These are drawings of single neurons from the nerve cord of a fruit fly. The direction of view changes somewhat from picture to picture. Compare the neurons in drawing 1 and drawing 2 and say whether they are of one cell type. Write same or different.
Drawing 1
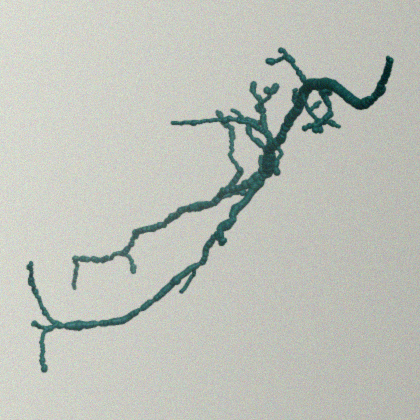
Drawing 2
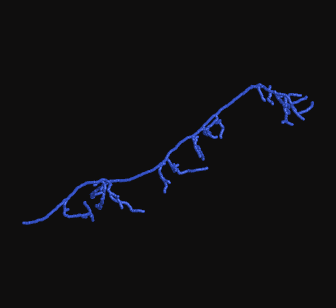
different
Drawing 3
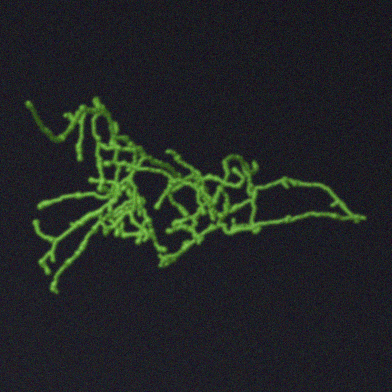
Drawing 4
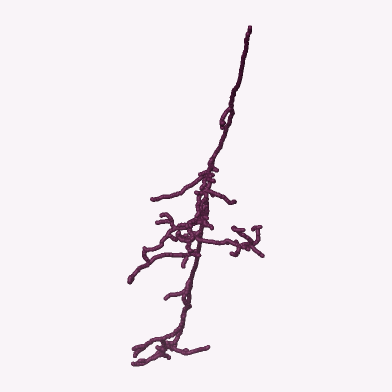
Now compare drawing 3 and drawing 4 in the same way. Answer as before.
same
